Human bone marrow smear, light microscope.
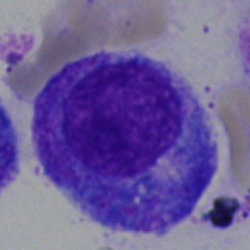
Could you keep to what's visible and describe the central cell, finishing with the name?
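Look first at the cytoplasm: it forms a rim around the nucleus, and that rim is broadest underneath. It stains a deep blue. Just below the nucleus you can make out a paler area within it. Fine purple granules are speckled all through the cytoplasm. This cell is a promyelocyte.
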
